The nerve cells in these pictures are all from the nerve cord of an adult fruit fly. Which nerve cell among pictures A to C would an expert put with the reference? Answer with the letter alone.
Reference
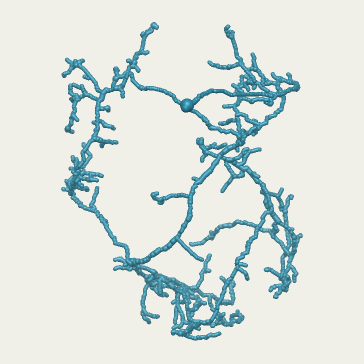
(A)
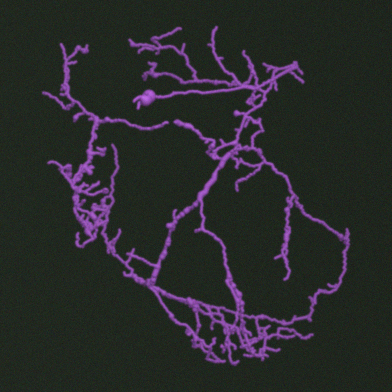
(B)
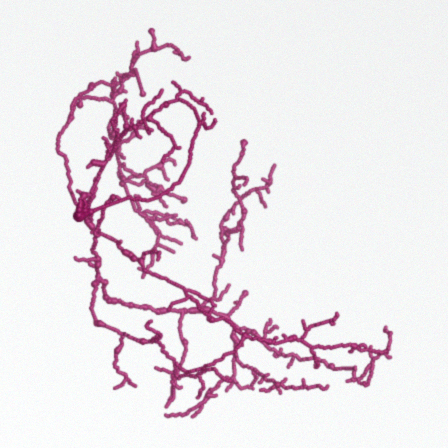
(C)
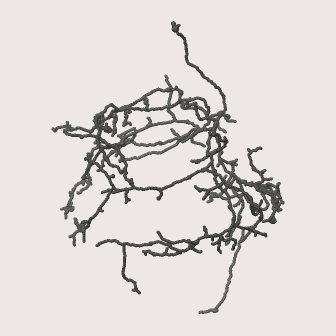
A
